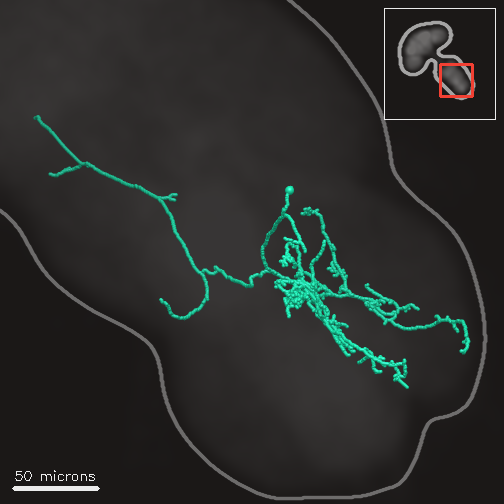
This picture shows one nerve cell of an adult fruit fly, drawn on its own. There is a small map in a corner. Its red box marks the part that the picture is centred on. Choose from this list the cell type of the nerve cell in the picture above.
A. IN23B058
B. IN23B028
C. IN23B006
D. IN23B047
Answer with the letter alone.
A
